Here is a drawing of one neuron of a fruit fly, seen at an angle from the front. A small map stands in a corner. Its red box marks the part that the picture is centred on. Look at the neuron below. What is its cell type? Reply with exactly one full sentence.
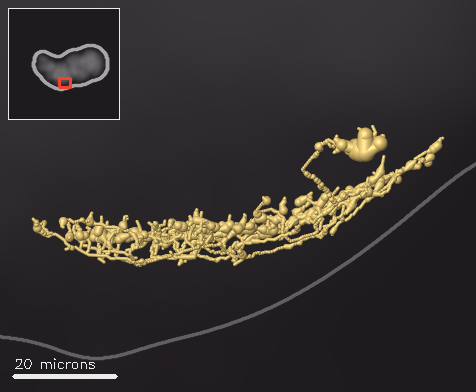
To the cell type Dm1 belongs this neuron.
